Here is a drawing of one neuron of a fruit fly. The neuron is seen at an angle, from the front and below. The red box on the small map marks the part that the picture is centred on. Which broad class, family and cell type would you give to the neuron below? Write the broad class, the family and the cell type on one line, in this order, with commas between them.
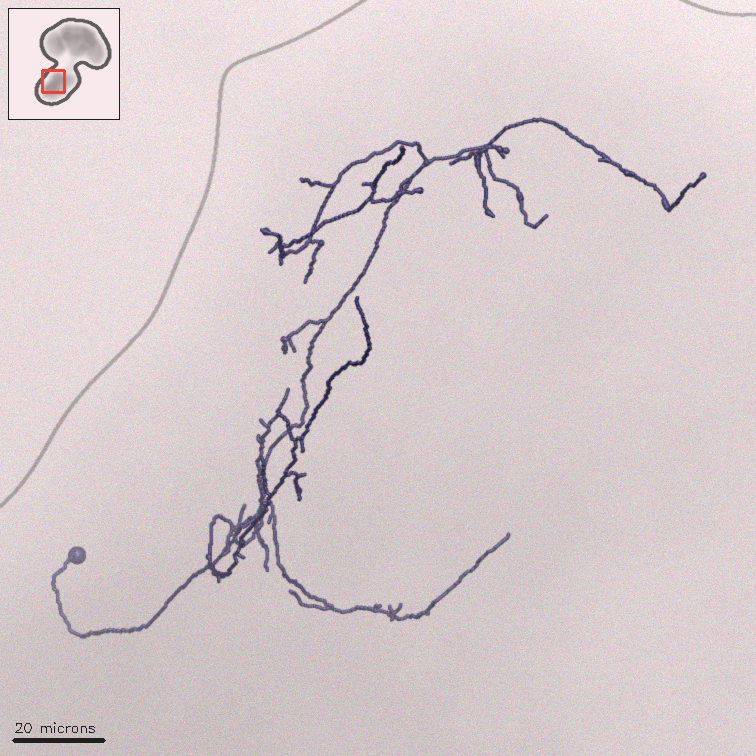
nerve-cord intrinsic neuron, hemilineage 03B, IN03B091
